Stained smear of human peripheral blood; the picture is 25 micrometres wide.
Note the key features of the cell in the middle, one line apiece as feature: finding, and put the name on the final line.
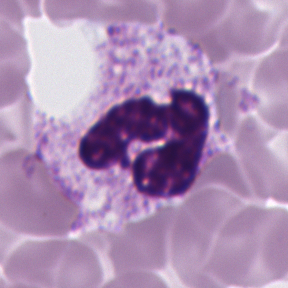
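Outline: roughly round, slightly ragged edge
Nucleus: two broad lobes joined by a wide bridge
Position: off-centre, towards the right side of the cell
Nucleoli: none visible
Name: segmented neutrophil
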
